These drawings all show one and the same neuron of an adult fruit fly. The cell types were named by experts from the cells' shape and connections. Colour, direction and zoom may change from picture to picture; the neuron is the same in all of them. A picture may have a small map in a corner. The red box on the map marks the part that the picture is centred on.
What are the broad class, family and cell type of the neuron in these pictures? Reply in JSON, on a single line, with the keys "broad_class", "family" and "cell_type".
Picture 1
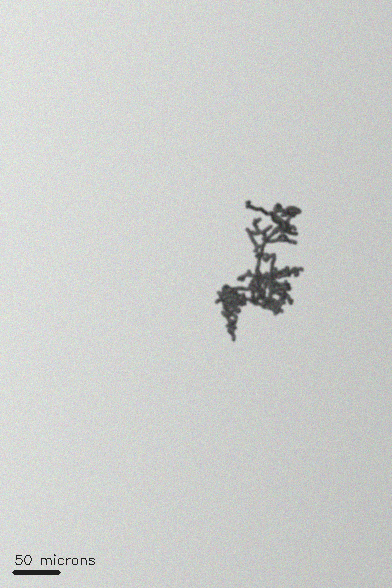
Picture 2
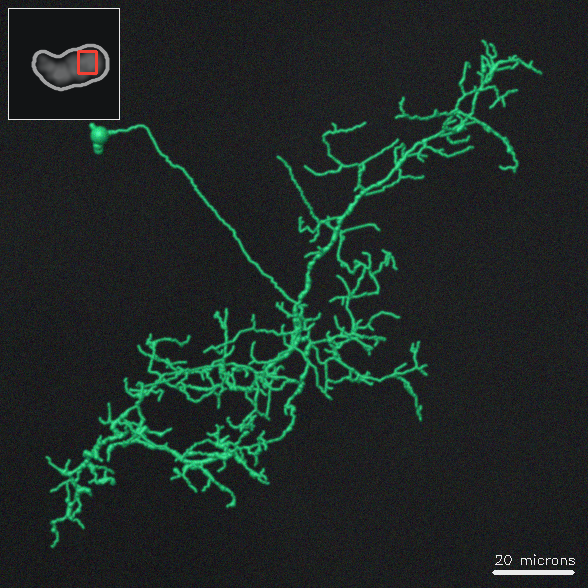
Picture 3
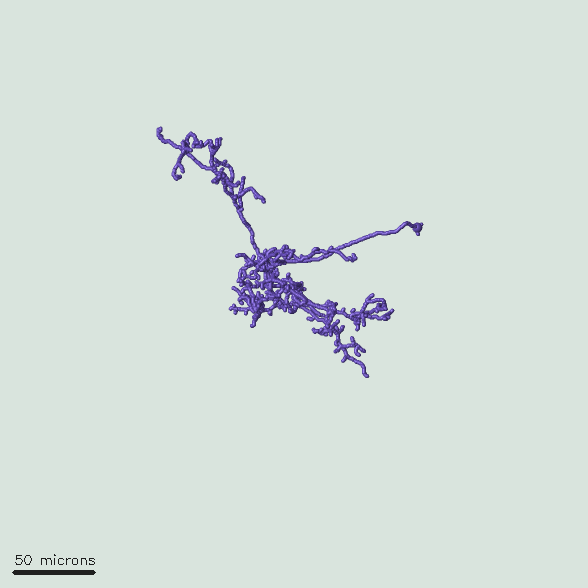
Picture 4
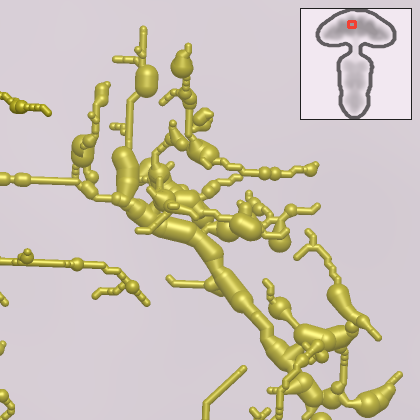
{"broad_class": "central-brain intrinsic neuron", "family": "hemilineage SMPpv2_ventral", "cell_type": "LAL301m"}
